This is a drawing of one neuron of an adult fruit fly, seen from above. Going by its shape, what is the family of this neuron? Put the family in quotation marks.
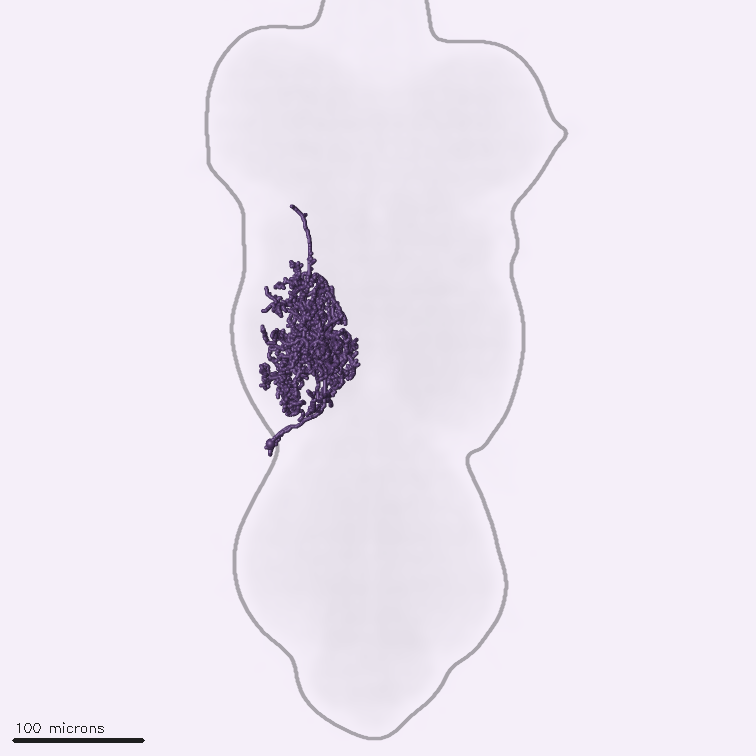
"hemilineage 21A"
